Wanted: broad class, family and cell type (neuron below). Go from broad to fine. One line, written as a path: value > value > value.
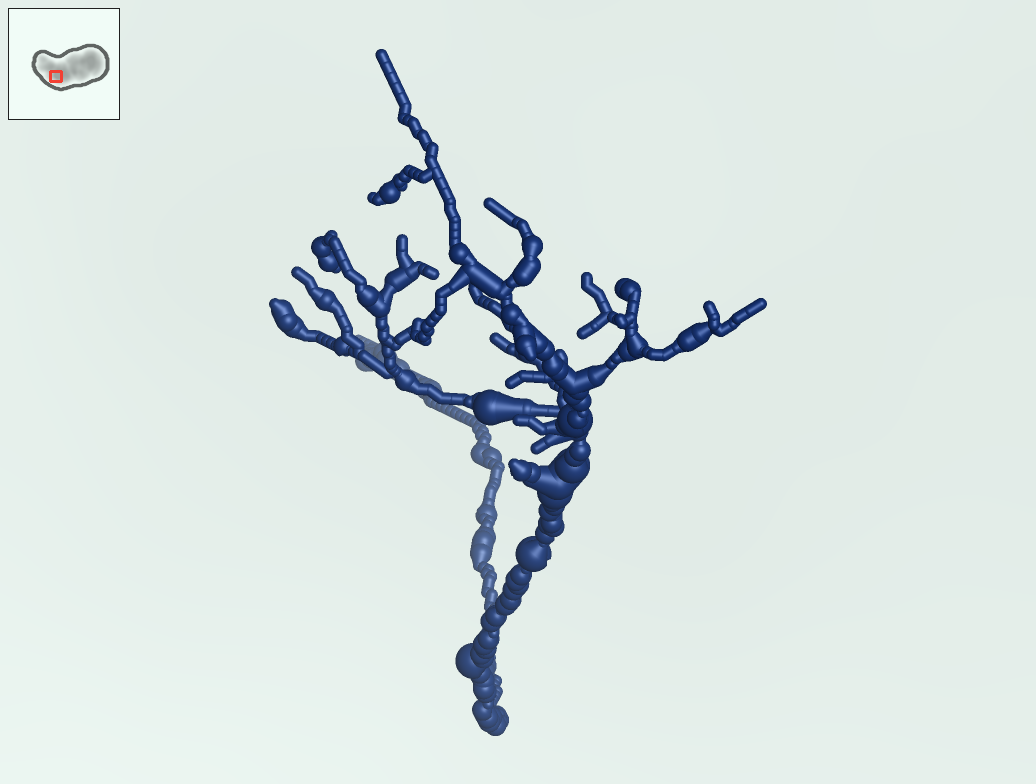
sensory neuron entering the nerve cord > class gustatory > LgLG1a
